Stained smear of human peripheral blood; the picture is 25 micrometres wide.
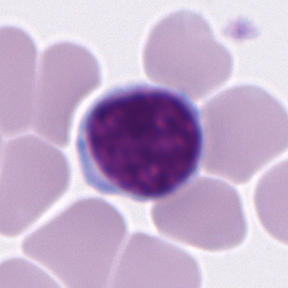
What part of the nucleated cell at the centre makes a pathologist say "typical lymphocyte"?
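What goes with a typical lymphocyte here is the cytoplasm: a thin rim around the nucleus, widest at the lower left.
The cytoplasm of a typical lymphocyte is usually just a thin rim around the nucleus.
The nucleus is round in outline, about 10 micrometres across, and fills about 80% of the cell's area. The cytoplasm is pale blue with no vacuoles, and the cell's edge is smooth, without projections. What fits less well is the size, since the cell is about 11 micrometres across.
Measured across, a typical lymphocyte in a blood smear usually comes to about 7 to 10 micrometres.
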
